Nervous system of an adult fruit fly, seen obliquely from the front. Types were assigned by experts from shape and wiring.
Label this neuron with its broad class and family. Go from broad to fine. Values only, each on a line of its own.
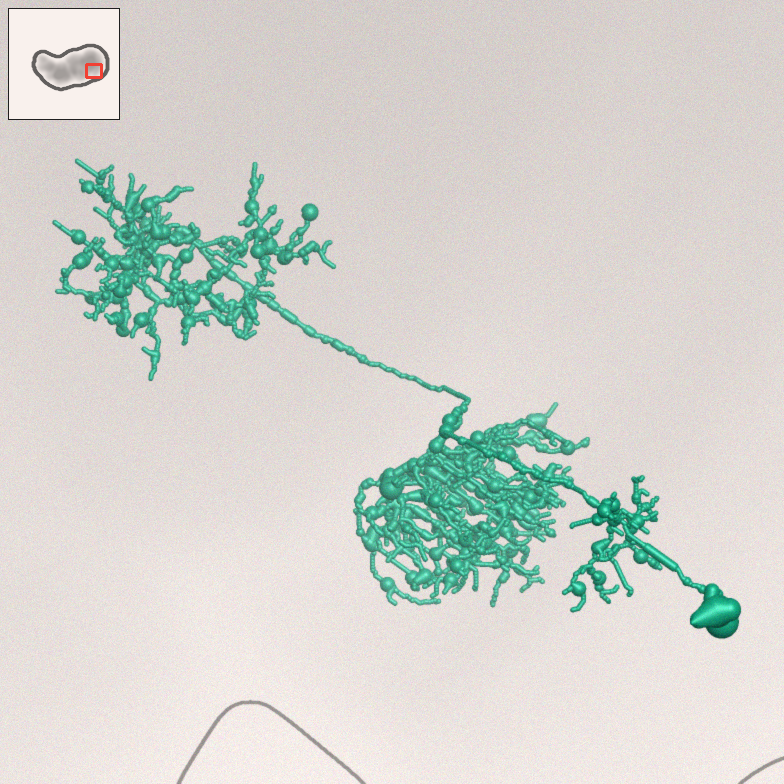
optic-lobe intrinsic neuron
TmY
